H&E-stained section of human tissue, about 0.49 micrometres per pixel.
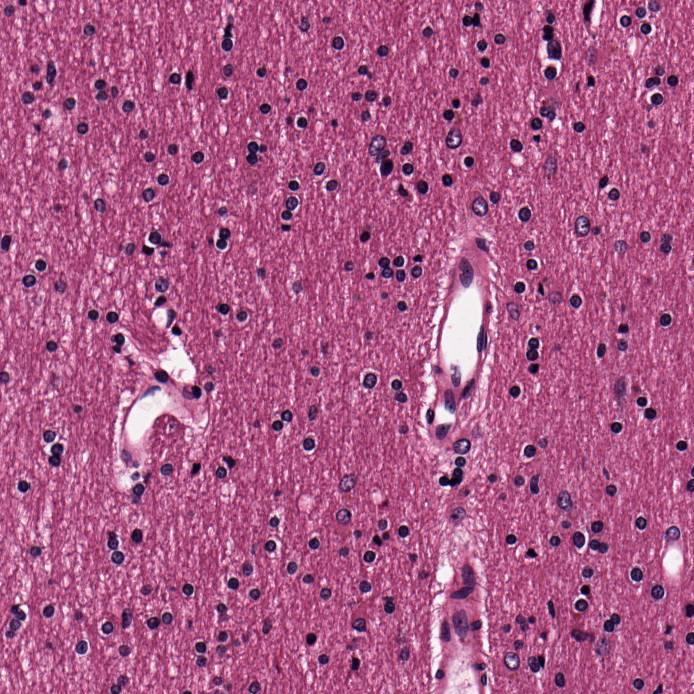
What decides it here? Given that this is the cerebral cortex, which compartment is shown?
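I'd say this is white matter. The pink background is finely fibrillary, its faint streaks running mostly from top to bottom, and I see no large neuronal bodies with abundant cytoplasm and prominent nucleoli.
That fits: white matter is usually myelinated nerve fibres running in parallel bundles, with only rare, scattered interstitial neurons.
Small, round, dark nuclei are scattered fairly evenly across the field, many with a clear halo around them.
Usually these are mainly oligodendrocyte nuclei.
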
